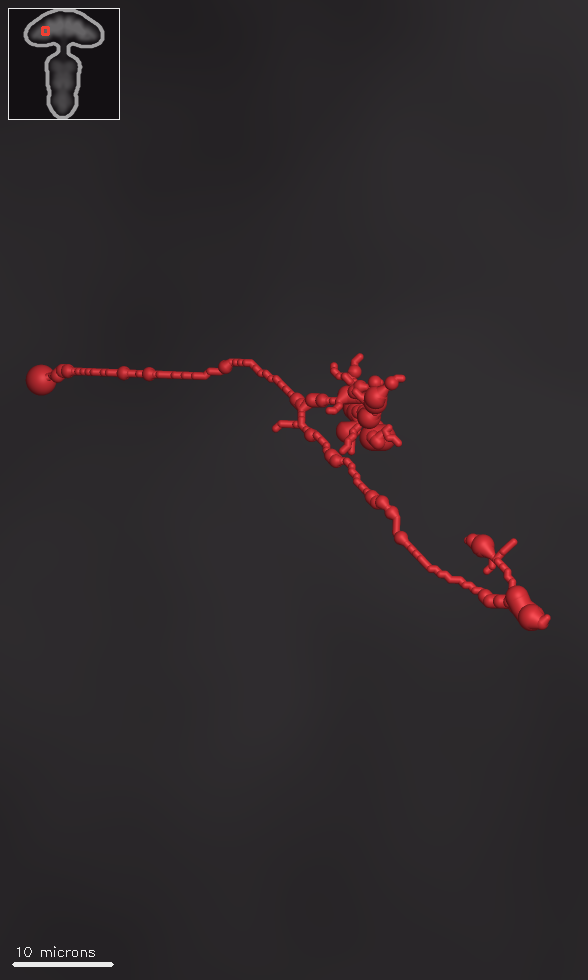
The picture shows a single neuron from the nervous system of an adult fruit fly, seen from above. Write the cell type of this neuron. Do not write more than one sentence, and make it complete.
This neuron is included in the cell type Mi9.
